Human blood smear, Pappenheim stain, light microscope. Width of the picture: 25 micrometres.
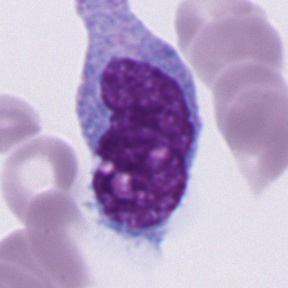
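Monocyte, as I read the nucleated cell at the centre. Its nucleus, about 15 by 10 micrometres, has an irregular outline with folds and indentations. The cytoplasm looks pale blue-grey with a fine speckled texture, and fine hair-like projections fringe the lower edge of the cell.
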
